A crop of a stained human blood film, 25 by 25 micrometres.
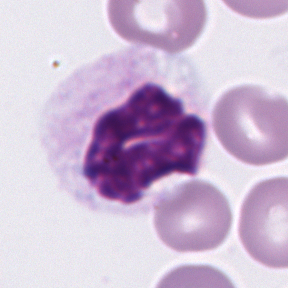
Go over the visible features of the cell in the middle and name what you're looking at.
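Look first at the nucleus: it is irregular, and its edge is folded and notched. Its chromatin is dark purple and clumped, broken up by small paler patches. Now turn to the cytoplasm, which is very pale lilac-pink. Fine, faint pinkish granules lie within it. This cell is a segmented neutrophil.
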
